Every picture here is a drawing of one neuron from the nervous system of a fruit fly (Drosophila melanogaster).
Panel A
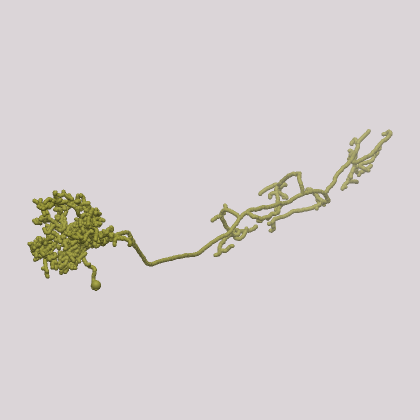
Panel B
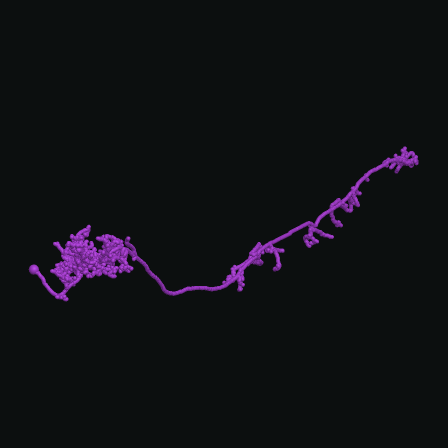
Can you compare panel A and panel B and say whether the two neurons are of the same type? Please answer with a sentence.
They are of different cell types.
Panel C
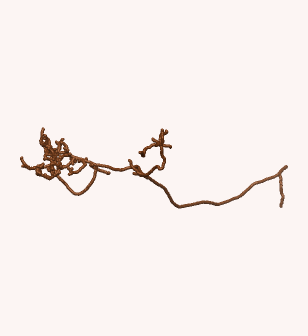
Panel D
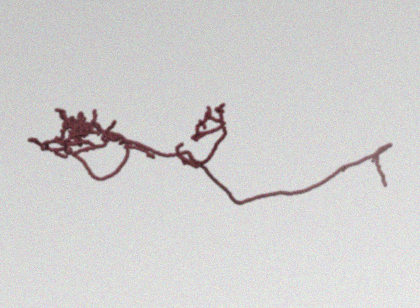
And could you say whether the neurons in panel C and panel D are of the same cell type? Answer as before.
They are of the same cell type.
